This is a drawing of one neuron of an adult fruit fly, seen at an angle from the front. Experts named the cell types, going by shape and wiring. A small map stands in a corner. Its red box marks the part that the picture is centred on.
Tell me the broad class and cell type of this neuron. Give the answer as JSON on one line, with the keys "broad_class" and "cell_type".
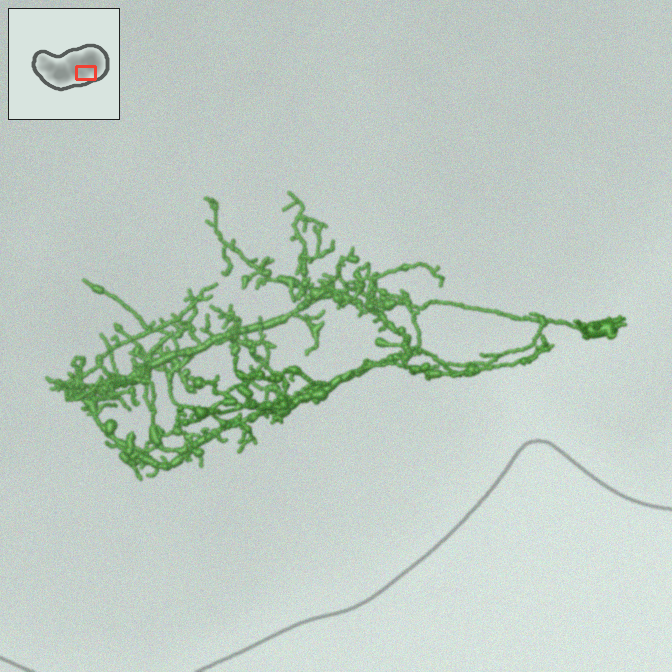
{"broad_class": "central-brain intrinsic neuron", "cell_type": "GNG492"}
